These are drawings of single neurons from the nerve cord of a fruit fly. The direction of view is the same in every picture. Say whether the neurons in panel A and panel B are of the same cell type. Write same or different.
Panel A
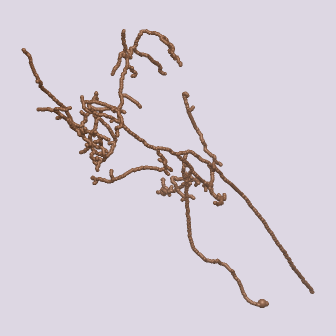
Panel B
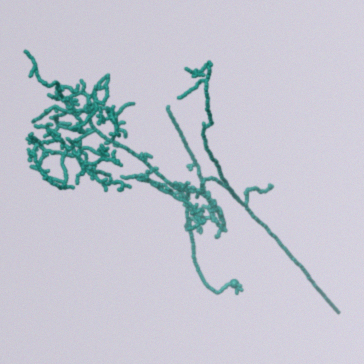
different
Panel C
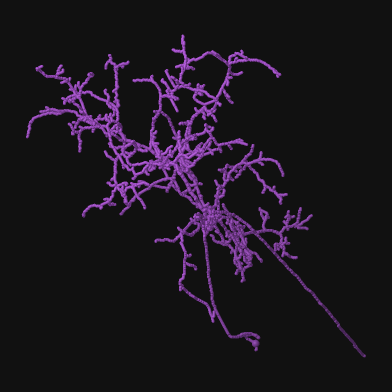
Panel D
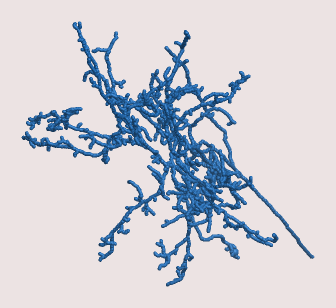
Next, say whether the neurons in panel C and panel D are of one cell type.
same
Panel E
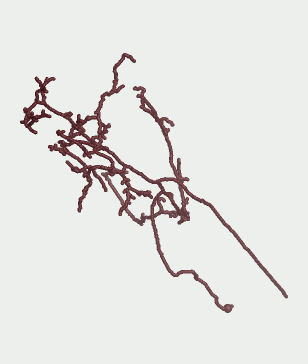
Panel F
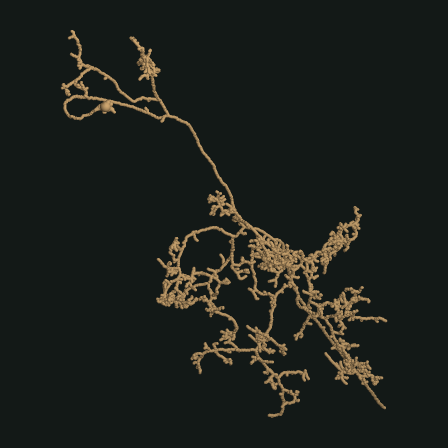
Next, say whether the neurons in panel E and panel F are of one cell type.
different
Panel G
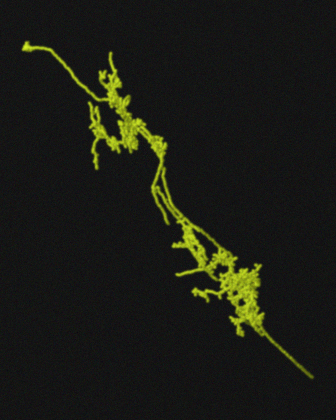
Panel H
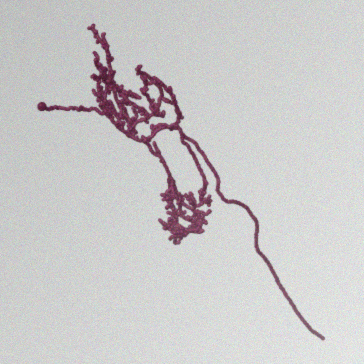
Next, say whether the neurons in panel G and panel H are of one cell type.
same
